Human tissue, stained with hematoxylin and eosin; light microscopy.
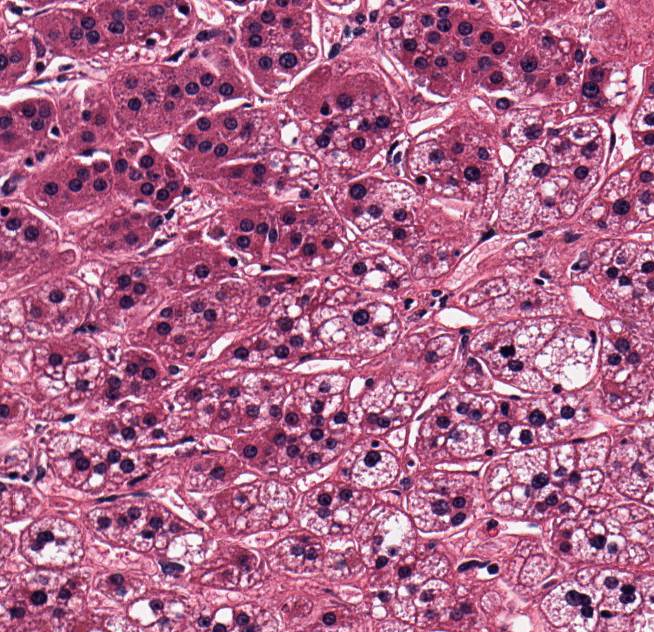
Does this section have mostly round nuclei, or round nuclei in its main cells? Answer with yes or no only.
Yes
